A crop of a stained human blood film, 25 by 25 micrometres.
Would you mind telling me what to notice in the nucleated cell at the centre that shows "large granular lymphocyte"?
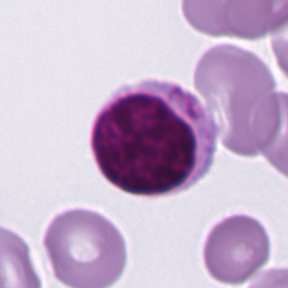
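In this large granular lymphocyte, the cell is about 11 micrometres across and the nucleus about 9 micrometres, filling about 70% of the cell's area.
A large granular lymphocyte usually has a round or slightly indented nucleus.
This nucleus is round in outline, which fits.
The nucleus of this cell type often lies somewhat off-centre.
Here it sits off-centre toward the lower left of the cell, in keeping with that. The chromatin is dense, dark purple and coarsely clumped.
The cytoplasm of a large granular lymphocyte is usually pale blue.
In this cell it forms a narrow pale bluish-lilac rim, widest at the upper right, so its colour carries a lilac tinge beyond the usual pale blue. A few fine purple granules lie in the cytoplasm at the upper right.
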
